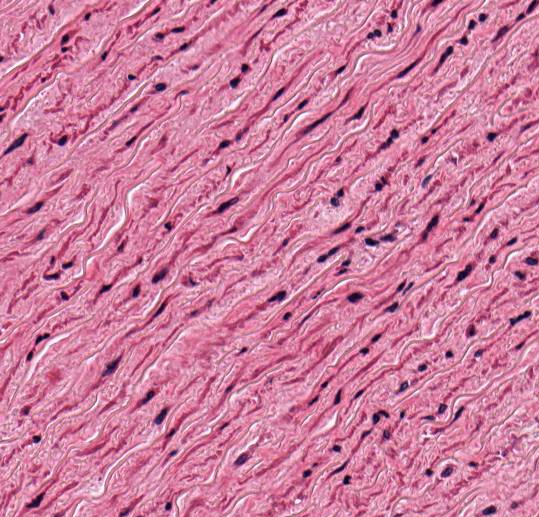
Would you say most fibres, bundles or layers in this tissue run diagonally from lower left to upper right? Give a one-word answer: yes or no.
Yes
